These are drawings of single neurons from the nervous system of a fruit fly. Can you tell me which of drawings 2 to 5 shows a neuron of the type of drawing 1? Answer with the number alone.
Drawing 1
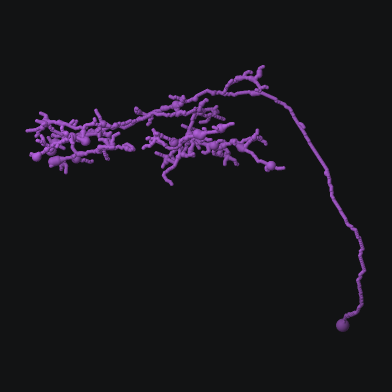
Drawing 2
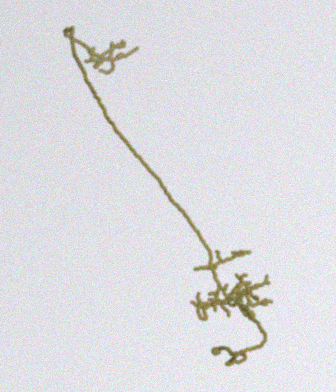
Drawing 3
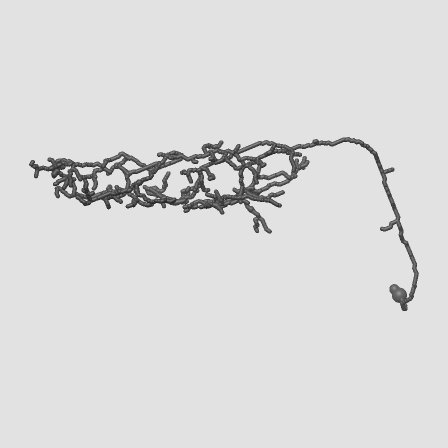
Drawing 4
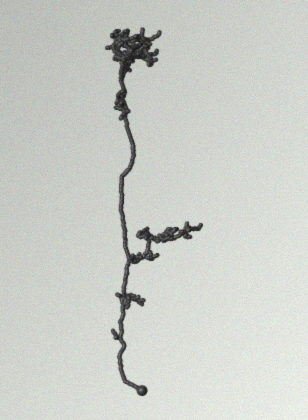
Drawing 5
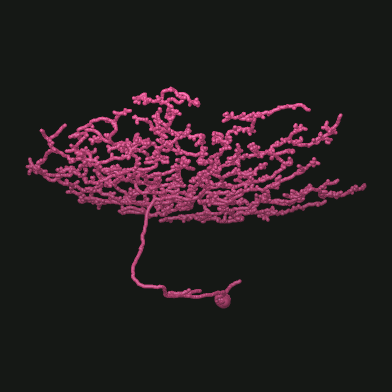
3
